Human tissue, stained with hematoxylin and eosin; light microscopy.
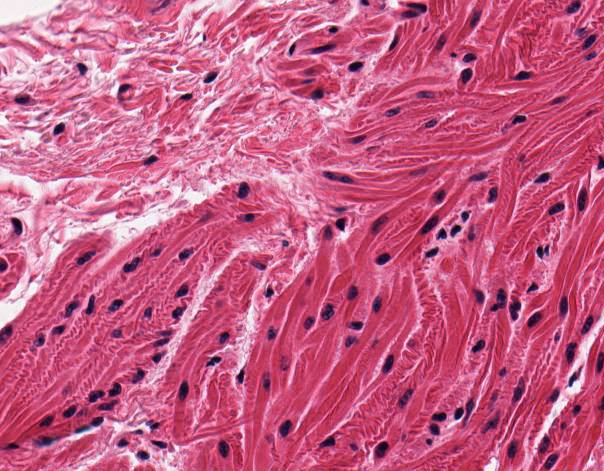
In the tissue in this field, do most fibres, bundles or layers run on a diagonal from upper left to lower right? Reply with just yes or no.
No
